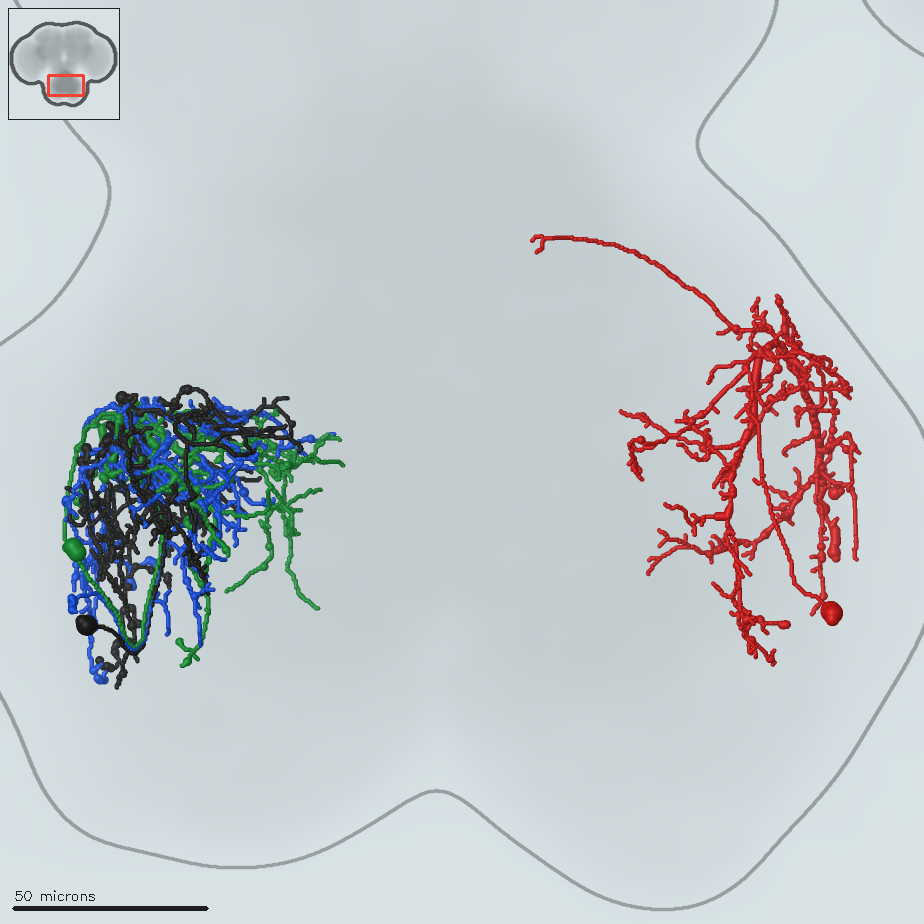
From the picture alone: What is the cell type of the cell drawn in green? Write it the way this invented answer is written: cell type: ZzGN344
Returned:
cell type: IN08A029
